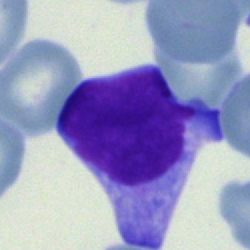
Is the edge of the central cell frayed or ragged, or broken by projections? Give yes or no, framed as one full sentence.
Yes, it is a rough outline that this cell has.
